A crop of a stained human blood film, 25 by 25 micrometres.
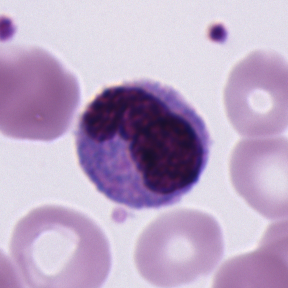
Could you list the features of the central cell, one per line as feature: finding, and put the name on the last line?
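Nucleus: kidney-shaped, with a deep notch
Notch direction: facing the lower left
Chromatin: dark, coarsely clumped
Cytoplasm: pale lilac-grey
Name: monocyte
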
